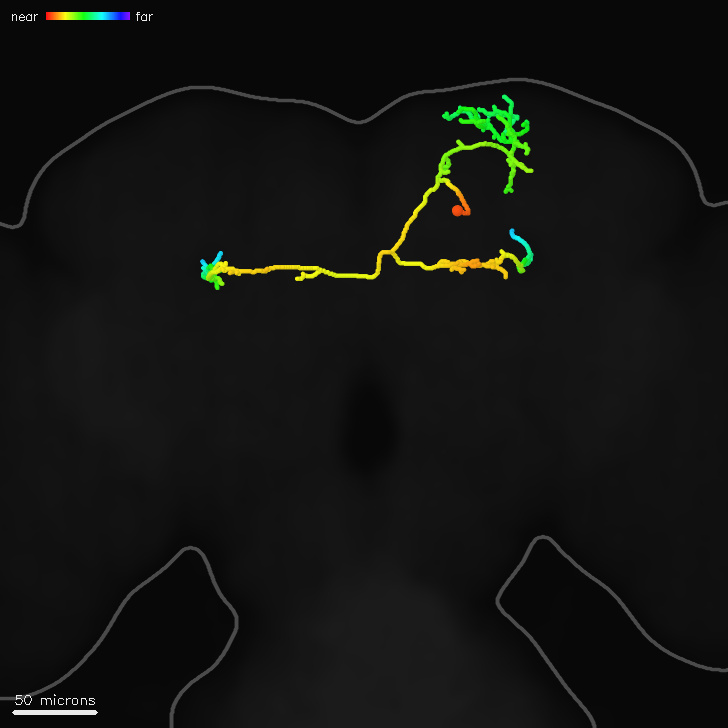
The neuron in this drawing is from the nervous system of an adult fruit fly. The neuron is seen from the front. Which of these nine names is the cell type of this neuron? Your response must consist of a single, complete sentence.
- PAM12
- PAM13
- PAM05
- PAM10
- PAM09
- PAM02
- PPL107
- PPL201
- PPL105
By cell type, this neuron is classified as PAM09.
